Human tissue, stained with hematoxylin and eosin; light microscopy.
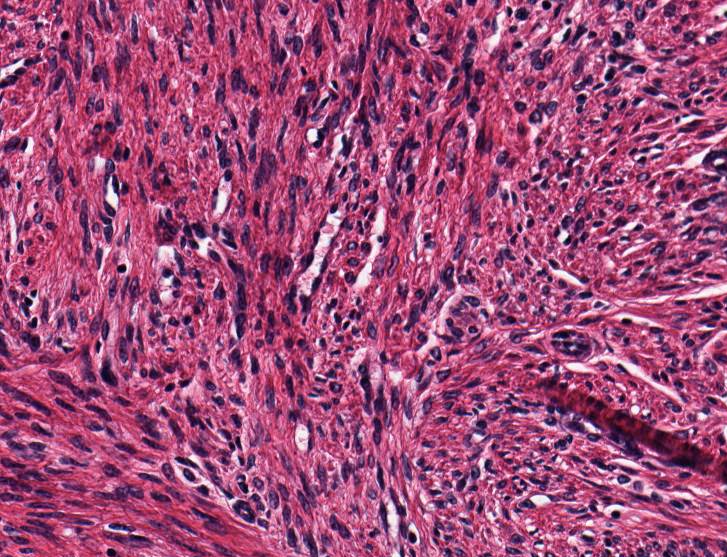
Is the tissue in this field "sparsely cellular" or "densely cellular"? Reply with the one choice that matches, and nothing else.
Densely cellular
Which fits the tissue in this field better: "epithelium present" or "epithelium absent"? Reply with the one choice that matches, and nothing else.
Epithelium absent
